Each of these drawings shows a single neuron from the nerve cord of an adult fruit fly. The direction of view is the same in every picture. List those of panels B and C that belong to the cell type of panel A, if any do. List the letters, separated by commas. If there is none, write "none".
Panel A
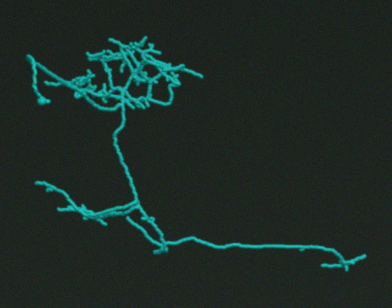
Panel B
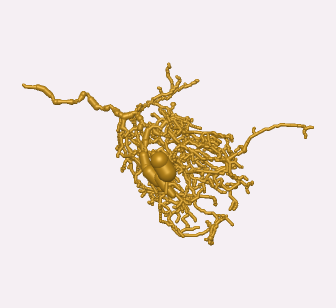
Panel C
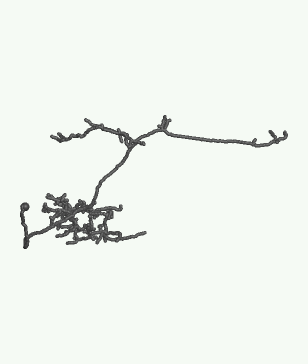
C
